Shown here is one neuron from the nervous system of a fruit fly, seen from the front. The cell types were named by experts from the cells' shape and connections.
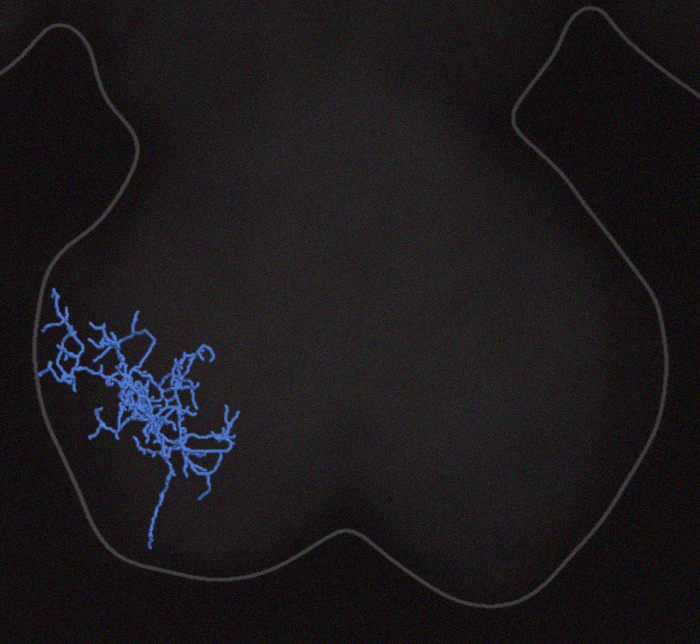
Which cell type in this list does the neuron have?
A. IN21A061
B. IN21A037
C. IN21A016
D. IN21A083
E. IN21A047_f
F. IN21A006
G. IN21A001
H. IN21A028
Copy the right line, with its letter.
E. IN21A047_f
